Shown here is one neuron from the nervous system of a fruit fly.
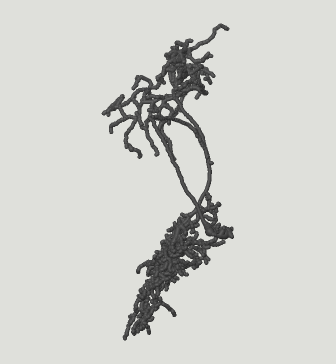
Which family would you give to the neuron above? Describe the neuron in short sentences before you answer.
Dozens of branch ends can be seen. In this view it is taller than it is wide. This is a central-brain intrinsic neuron. Its family is hemilineage LB3.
